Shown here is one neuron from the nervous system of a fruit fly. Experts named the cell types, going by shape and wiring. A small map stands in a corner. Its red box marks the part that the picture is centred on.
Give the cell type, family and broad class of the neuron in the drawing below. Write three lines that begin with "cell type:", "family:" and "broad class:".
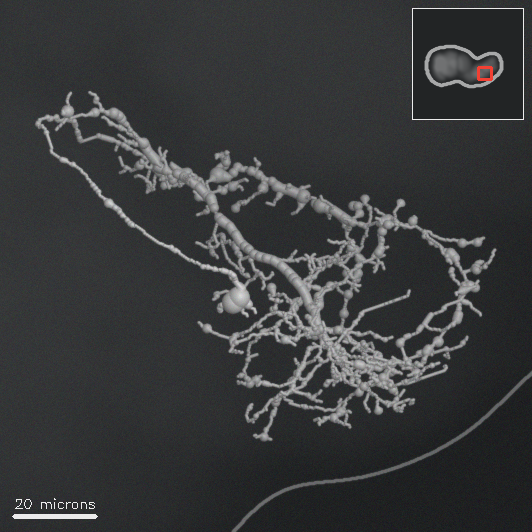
cell type: IN12B022
family: hemilineage 12B
broad class: nerve-cord intrinsic neuron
